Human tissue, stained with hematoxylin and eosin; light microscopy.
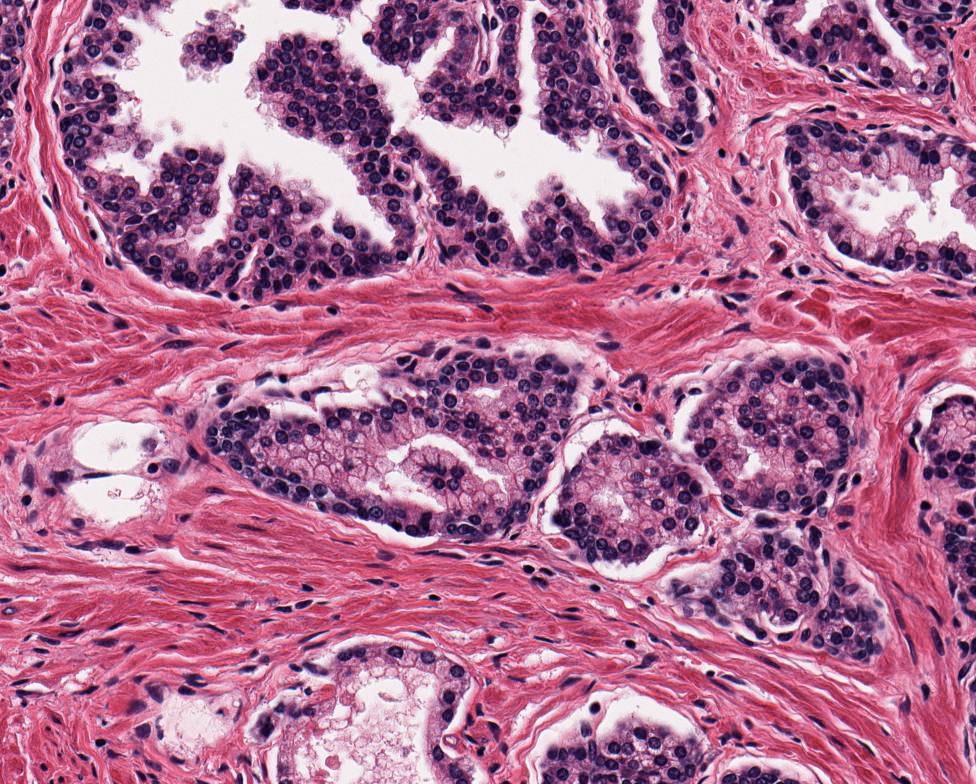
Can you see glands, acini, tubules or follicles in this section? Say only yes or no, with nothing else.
Yes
